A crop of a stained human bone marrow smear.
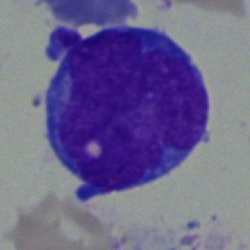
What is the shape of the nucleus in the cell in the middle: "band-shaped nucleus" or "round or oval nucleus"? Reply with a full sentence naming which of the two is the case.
Compact and round or oval, the nucleus is not drawn out into a band.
